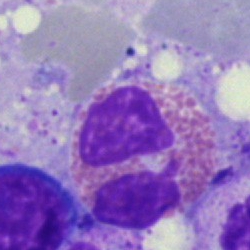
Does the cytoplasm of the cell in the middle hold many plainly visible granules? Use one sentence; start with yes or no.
Yes, this cell's cytoplasm carries many visible granules.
